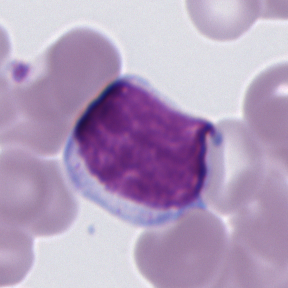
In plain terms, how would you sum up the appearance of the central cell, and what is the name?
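Look first at the nucleus: it is angular, roughly four-sided, with fairly straight edges. Search it carefully and you will find no nucleoli. Around it, the cytoplasm is pale blue. Notice too that the cell outline is angular rather than round. This is a large granular lymphocyte.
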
